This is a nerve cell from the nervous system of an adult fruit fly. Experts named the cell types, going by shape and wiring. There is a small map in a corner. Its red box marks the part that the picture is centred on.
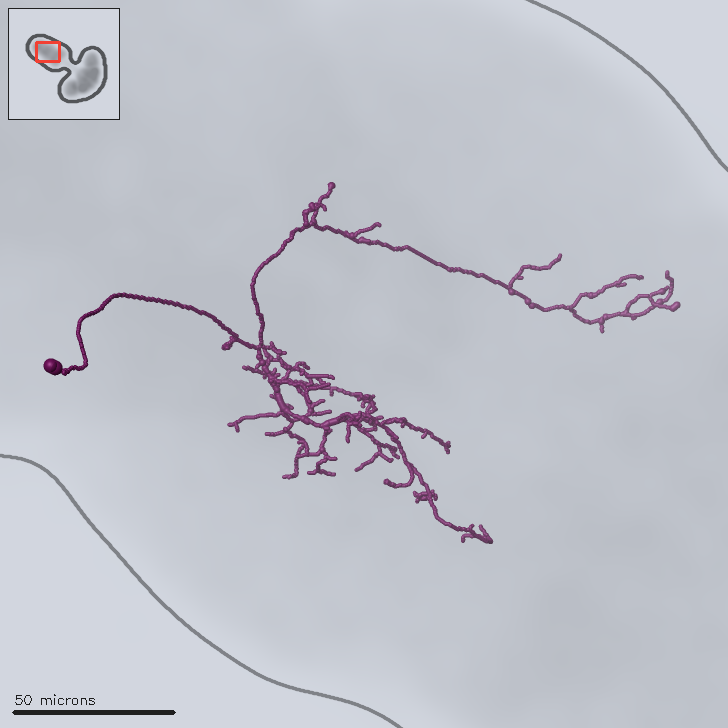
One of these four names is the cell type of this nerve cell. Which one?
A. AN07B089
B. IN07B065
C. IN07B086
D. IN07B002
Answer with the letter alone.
C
